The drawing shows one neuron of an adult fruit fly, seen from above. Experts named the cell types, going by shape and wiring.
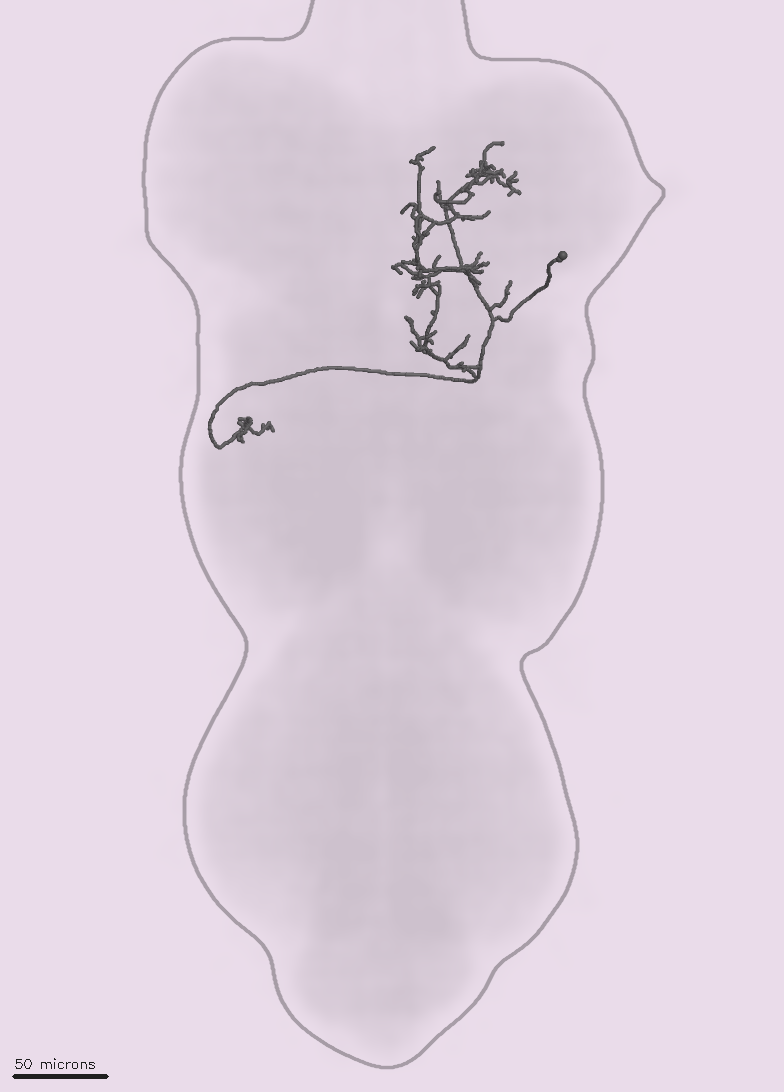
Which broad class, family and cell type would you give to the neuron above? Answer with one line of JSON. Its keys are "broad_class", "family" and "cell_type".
{"broad_class": "nerve-cord intrinsic neuron", "family": "hemilineage 01A", "cell_type": "IN01A062_c"}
